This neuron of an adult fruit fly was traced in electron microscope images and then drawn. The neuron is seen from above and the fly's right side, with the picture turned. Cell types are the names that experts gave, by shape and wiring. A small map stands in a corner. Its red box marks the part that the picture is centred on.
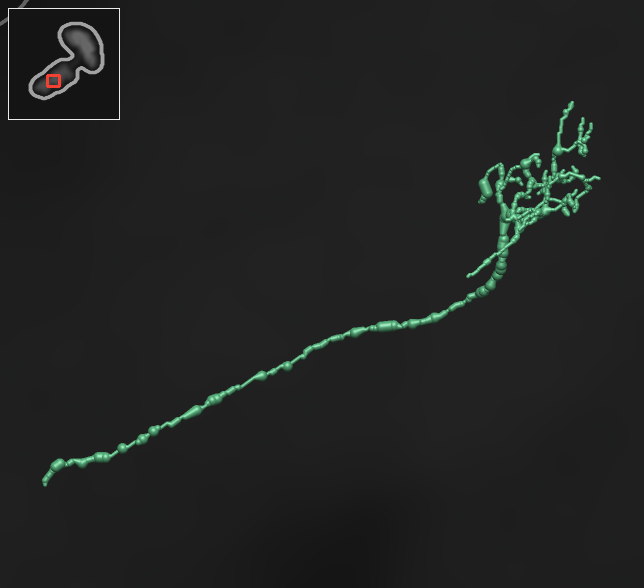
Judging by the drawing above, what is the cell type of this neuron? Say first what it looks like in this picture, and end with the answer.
It lies in the nerve cord. The drawing shows no cell body. It is a sensory neuron entering the nerve cord. Its cell type is SNta20.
